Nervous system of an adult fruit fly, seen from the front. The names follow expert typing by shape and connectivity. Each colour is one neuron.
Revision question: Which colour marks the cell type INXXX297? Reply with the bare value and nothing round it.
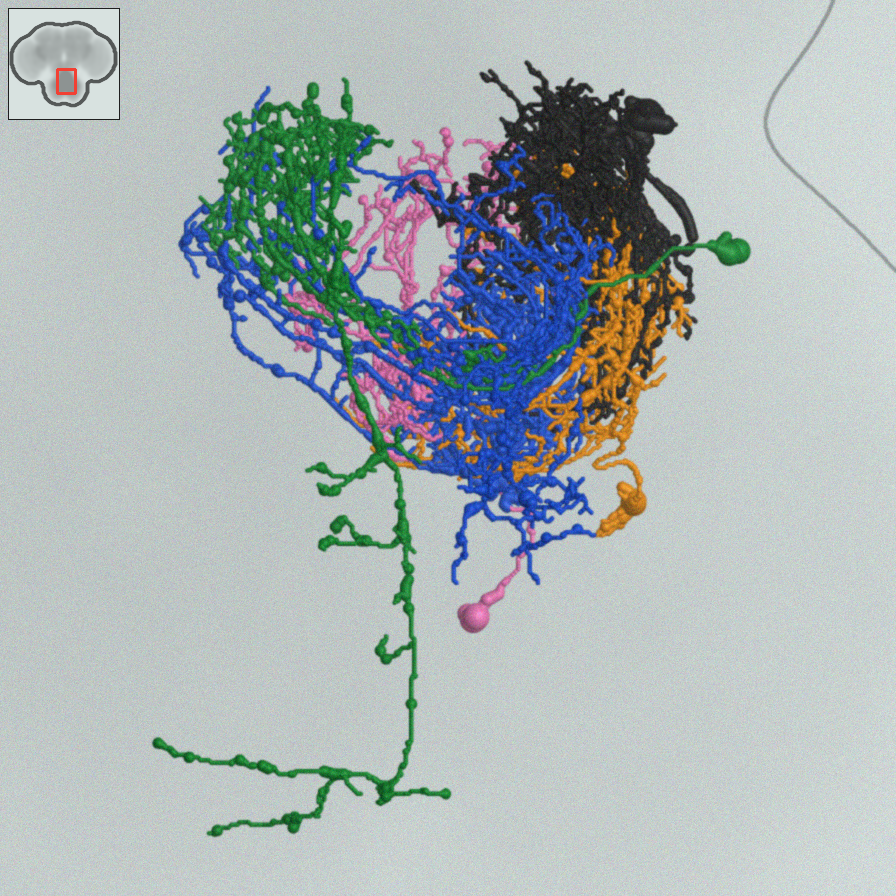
orange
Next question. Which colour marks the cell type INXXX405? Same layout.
pink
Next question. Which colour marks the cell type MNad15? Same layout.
black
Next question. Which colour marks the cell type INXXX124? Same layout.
blue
